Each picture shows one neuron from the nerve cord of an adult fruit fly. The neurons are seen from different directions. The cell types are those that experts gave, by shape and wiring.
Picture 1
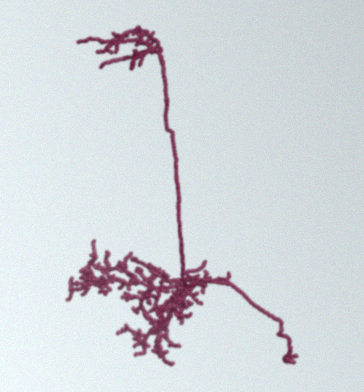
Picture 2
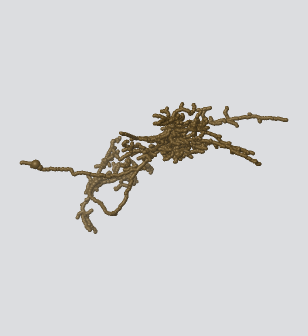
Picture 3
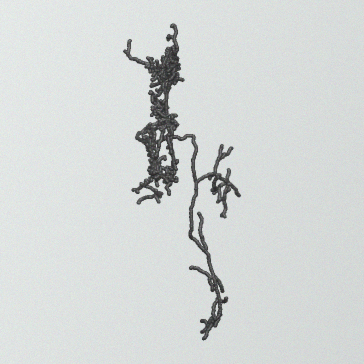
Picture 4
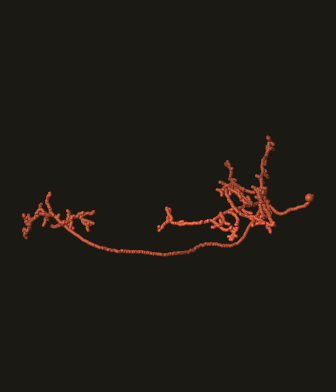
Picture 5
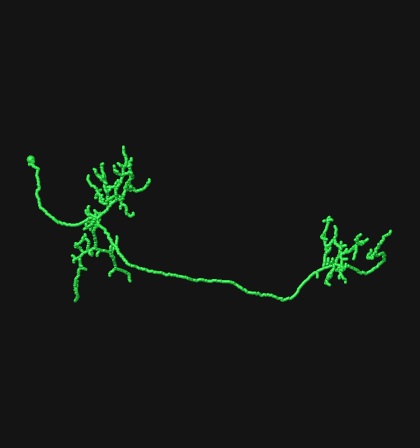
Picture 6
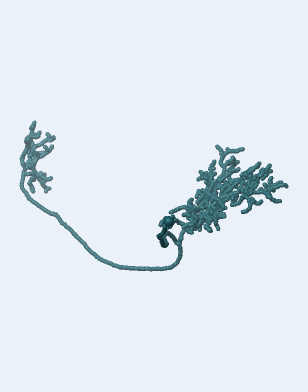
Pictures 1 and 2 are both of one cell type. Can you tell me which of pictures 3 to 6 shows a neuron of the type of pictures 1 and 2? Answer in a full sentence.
The neuron in picture 6 is of the same cell type.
